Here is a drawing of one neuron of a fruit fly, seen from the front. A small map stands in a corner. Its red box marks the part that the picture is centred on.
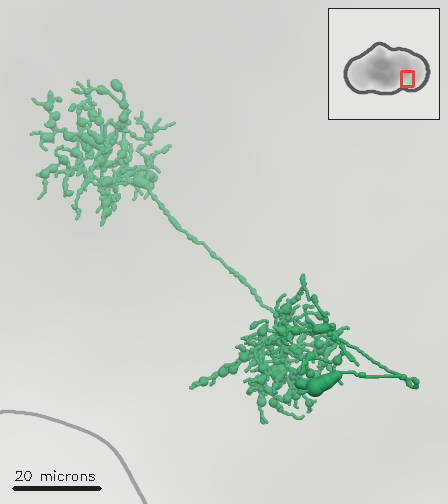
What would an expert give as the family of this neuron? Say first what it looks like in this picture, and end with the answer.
By the scale bar it is about 90 microns wide in this view. The picture shows dozens of branch ends. It is an optic-lobe intrinsic neuron. Its family is TmY.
